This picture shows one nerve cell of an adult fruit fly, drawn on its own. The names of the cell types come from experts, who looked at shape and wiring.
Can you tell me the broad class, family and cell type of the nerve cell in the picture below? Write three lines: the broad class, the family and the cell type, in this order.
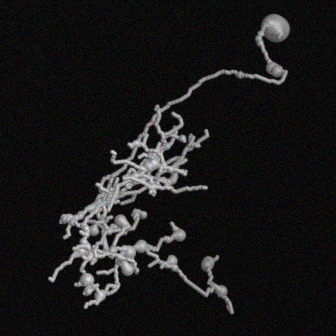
optic-lobe intrinsic neuron
Mi
Mi17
